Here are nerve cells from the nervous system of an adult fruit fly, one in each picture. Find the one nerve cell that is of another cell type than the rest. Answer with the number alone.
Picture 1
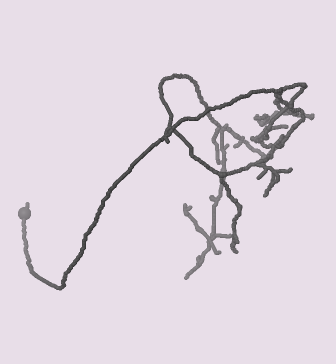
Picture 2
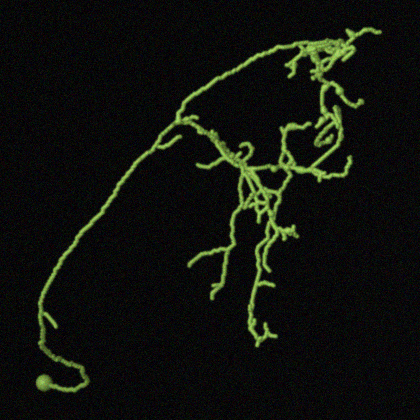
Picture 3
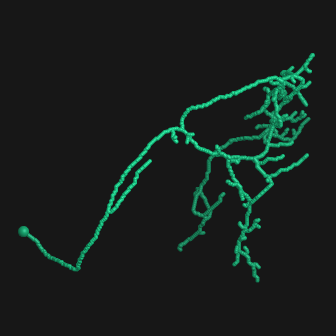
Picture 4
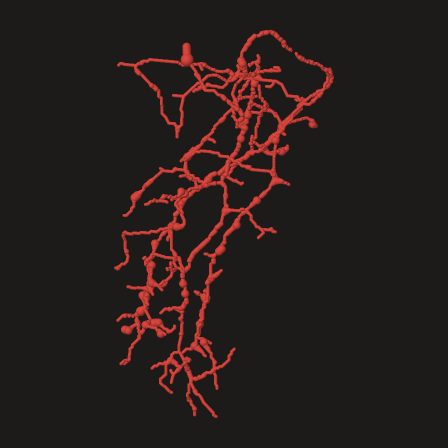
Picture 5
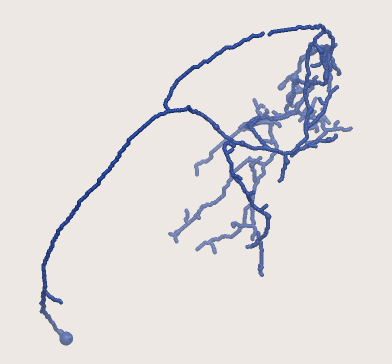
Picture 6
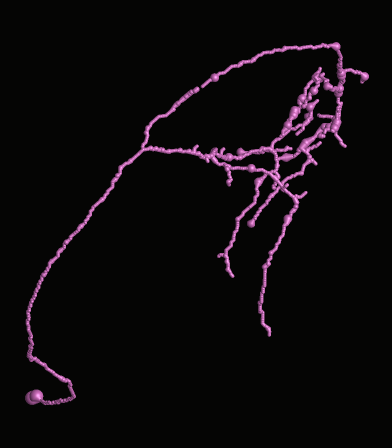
4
